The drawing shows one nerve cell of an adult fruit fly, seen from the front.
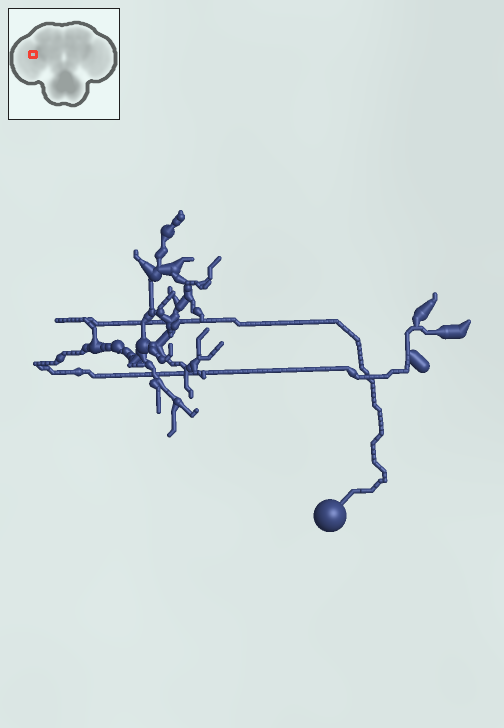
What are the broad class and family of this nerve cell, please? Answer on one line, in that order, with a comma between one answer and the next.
optic-lobe intrinsic neuron, T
